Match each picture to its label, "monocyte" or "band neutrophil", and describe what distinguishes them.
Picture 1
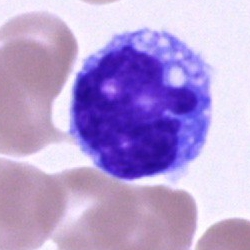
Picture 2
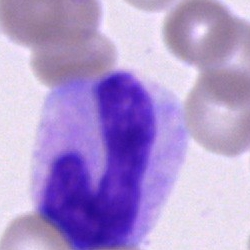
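That's the monocyte in picture 1, and the band neutrophil is in picture 2. Picture 1's nucleus fills most of the roughly round cell and has a notch on its right; picture 2's is a single curved band bent into a J.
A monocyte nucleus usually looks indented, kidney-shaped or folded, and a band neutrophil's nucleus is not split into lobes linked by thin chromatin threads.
Then the cytoplasm: in picture 1 it's widest at the upper right, where several clear vacuoles sit, and only a thin rim on the left.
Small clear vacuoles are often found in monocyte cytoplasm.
Picture 2 has plenty of pale lilac cytoplasm with no vacuoles.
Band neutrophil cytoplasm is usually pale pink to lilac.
Both have dense, dark purple chromatin, and picture 2 shows no nucleoli.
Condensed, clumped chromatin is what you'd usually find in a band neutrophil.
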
